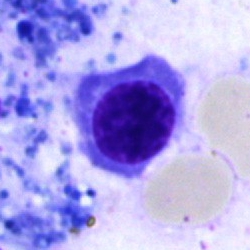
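Erythroblast: irregular, angular outline with a pointed corner at the upper right. No nucleolus is visible in the nucleus. The cytoplasm forms a moderate rim of medium blue, widest above the nucleus and without visible granules.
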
